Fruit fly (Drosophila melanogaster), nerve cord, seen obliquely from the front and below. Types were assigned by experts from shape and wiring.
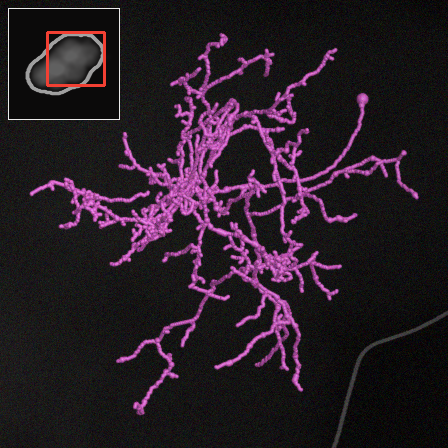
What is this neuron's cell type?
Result: IN11A008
